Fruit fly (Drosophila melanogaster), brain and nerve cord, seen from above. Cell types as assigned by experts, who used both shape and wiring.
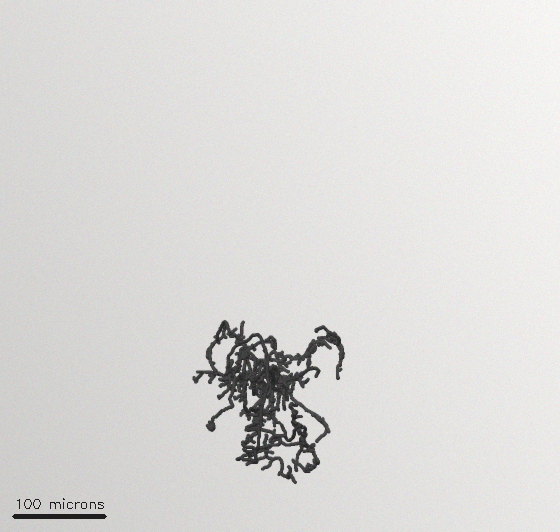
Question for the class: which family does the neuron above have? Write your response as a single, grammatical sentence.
Family-wise, the neuron is hemilineage 19A.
